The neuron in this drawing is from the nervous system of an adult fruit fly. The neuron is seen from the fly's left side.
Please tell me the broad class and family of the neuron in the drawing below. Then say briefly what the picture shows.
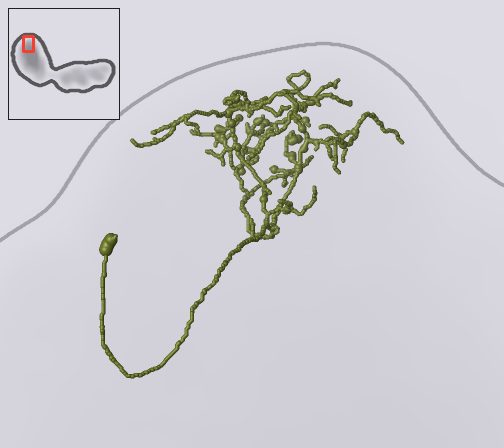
It is a central-brain intrinsic neuron. Its family is hemilineage SLPal3_and_SLPal4_dorsal. Dozens of branch ends can be seen. As drawn here it is about as wide as it is tall.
